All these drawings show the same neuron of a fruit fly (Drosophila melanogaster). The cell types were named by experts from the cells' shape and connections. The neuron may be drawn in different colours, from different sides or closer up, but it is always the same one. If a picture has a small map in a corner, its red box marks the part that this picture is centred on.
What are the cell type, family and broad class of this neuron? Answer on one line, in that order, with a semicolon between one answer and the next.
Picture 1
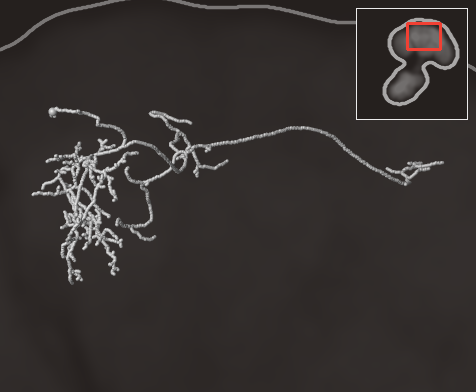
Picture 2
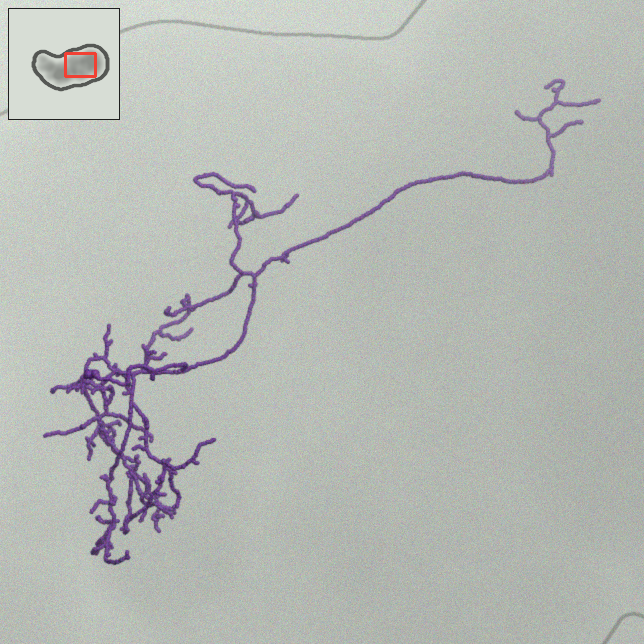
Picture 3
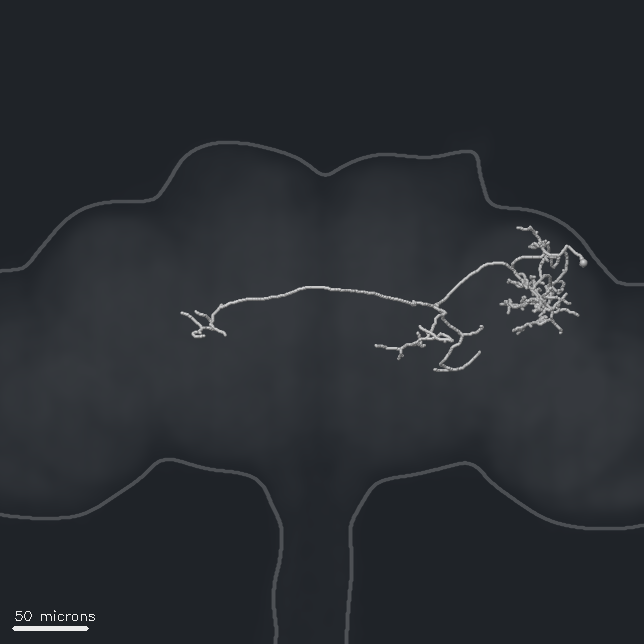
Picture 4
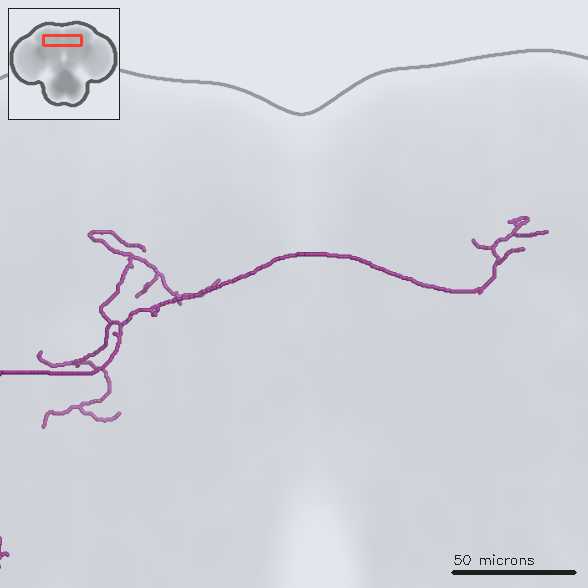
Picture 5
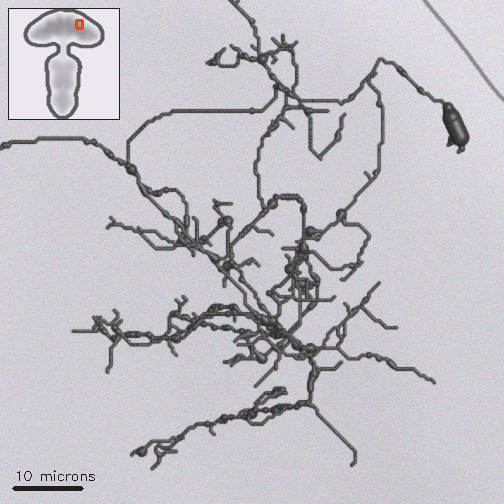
CB2625; hemilineage VLPl&d1_dorsal; central-brain intrinsic neuron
